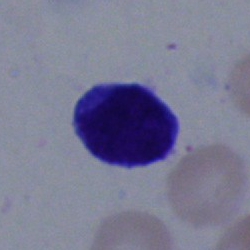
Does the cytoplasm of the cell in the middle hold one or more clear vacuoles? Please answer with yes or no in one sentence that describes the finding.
No, within its cytoplasm, no vacuoles are present.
